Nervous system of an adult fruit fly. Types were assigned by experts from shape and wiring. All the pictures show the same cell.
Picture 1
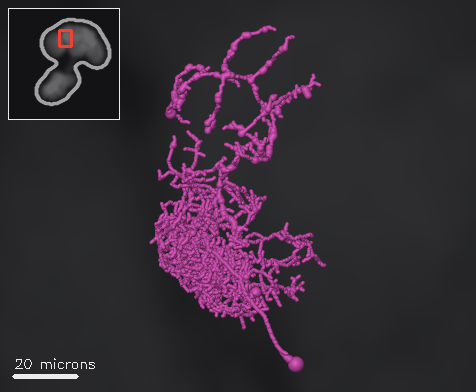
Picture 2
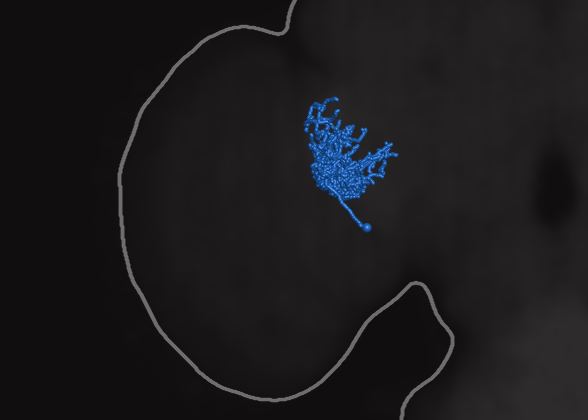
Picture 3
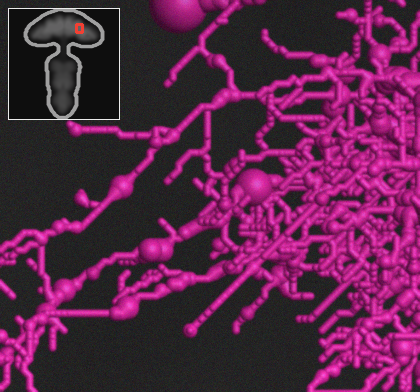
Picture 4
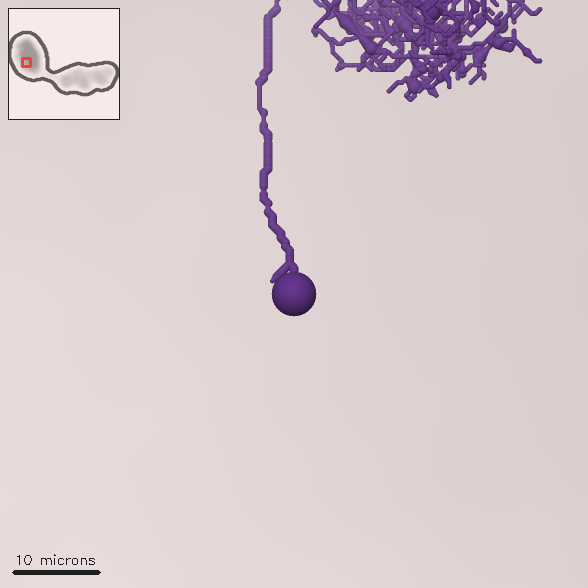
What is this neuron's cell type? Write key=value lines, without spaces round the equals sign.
cell_type=PVLP072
